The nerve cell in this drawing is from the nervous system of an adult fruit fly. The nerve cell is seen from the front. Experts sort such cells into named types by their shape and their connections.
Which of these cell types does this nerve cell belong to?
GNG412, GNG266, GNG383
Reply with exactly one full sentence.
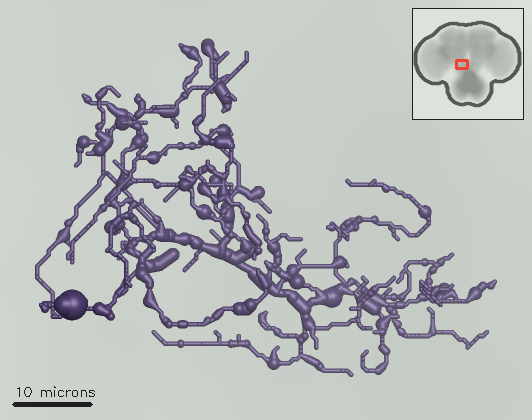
Included in the cell type GNG266 is this nerve cell.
